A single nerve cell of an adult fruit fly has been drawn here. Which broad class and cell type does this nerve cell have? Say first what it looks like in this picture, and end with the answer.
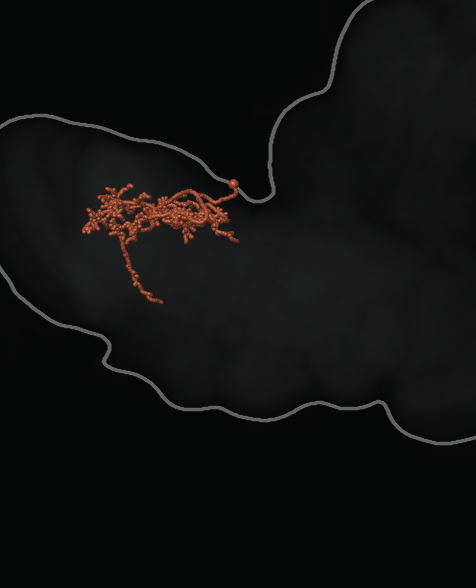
In this view it is wider than it is tall. It is a central-brain intrinsic neuron. It is of cell type CL151.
